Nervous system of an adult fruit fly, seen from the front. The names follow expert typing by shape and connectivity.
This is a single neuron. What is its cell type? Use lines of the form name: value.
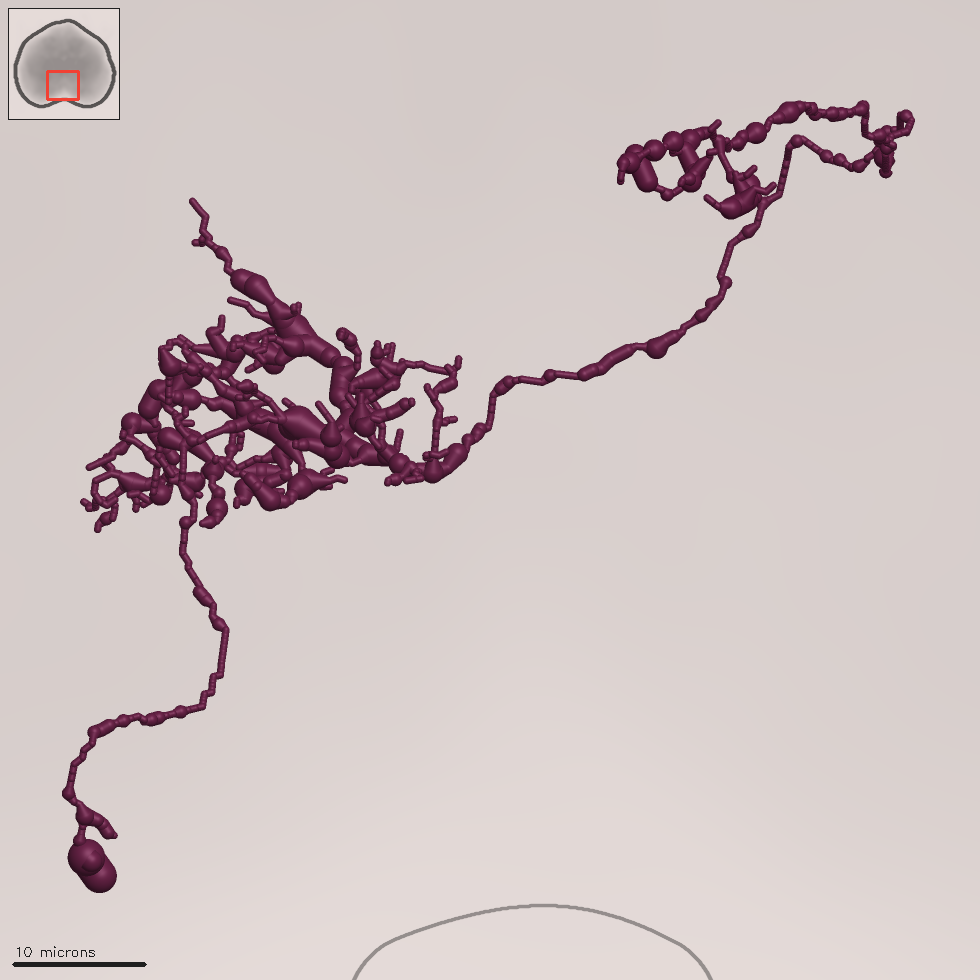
cell type: IN10B044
